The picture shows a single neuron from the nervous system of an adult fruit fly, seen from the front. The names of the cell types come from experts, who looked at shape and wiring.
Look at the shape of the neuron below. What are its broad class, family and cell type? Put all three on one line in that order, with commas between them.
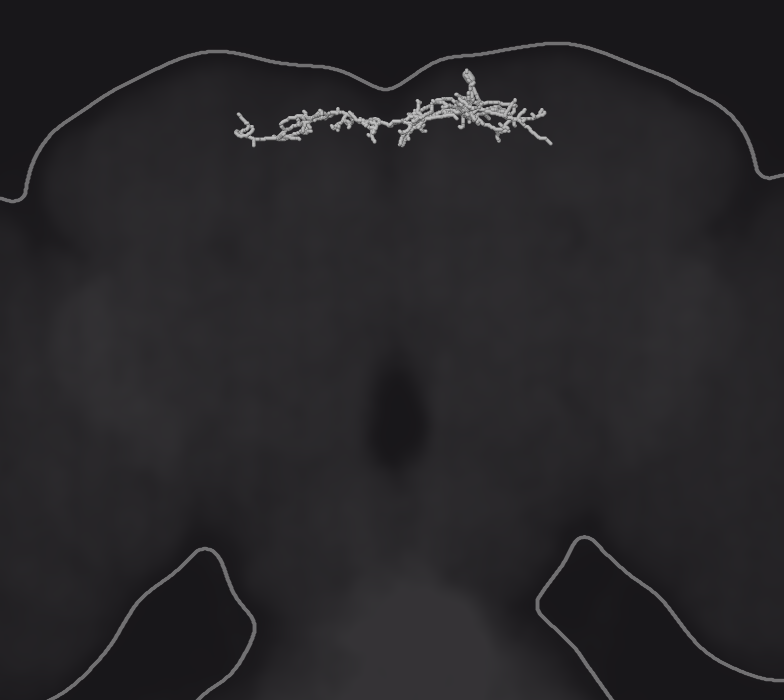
central-brain intrinsic neuron, hemilineage SMPpd2, SMP540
